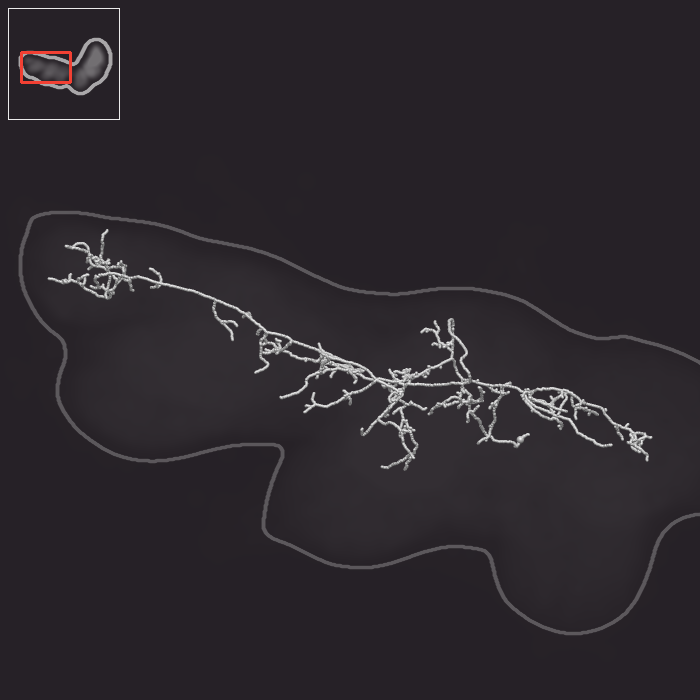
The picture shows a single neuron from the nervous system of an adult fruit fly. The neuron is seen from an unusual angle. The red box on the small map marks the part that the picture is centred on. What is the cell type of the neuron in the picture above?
IN14B009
